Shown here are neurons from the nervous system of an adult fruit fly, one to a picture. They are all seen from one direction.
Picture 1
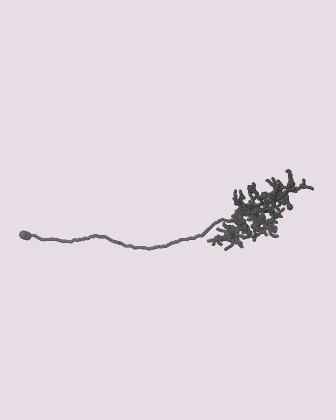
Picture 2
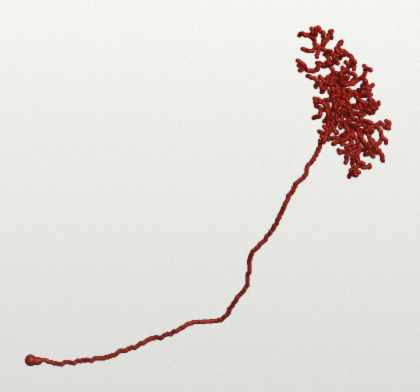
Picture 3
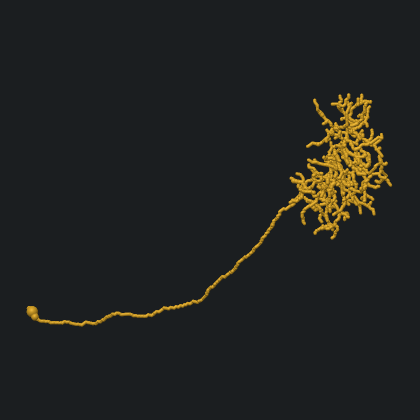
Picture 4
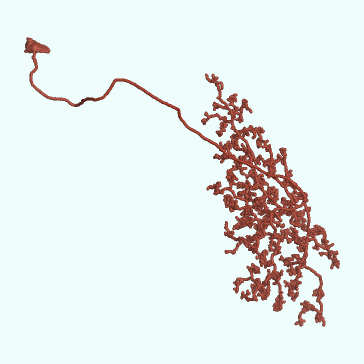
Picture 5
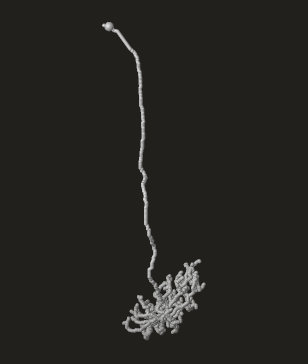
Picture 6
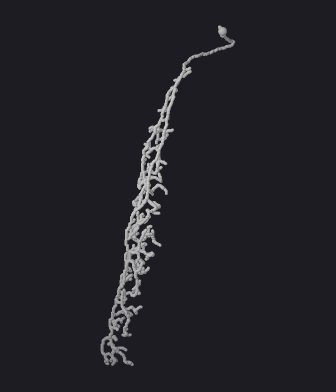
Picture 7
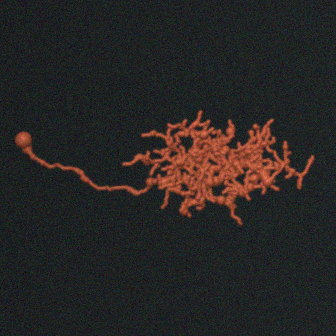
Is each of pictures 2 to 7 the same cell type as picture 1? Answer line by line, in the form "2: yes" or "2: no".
2: yes
3: yes
4: no
5: no
6: no
7: yes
